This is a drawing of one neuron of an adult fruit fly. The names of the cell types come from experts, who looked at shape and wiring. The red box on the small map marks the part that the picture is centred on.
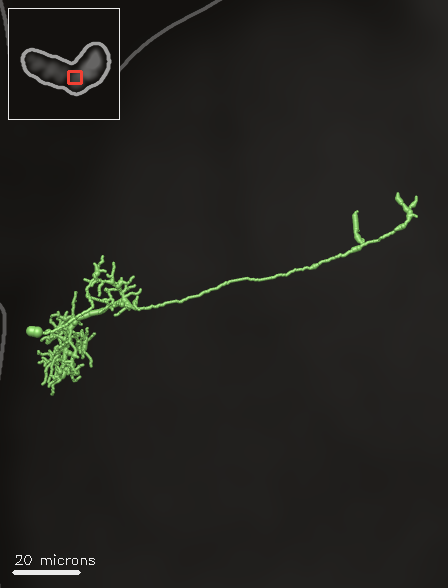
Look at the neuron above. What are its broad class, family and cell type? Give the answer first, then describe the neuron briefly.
Its broad class is optic-lobe intrinsic neuron. Its family is Y. Its cell type is Y3. Its cell body lies on the left of the picture. From left to right in the picture it spans about 120 microns. Dozens of branch ends can be seen.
